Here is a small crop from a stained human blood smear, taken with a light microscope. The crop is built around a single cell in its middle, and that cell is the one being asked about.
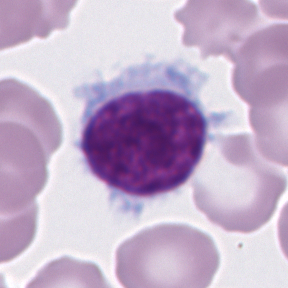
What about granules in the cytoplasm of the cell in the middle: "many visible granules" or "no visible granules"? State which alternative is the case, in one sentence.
There are no visible granules in its cytoplasm.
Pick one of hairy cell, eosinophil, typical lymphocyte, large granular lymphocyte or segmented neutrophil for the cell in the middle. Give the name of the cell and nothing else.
hairy cell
